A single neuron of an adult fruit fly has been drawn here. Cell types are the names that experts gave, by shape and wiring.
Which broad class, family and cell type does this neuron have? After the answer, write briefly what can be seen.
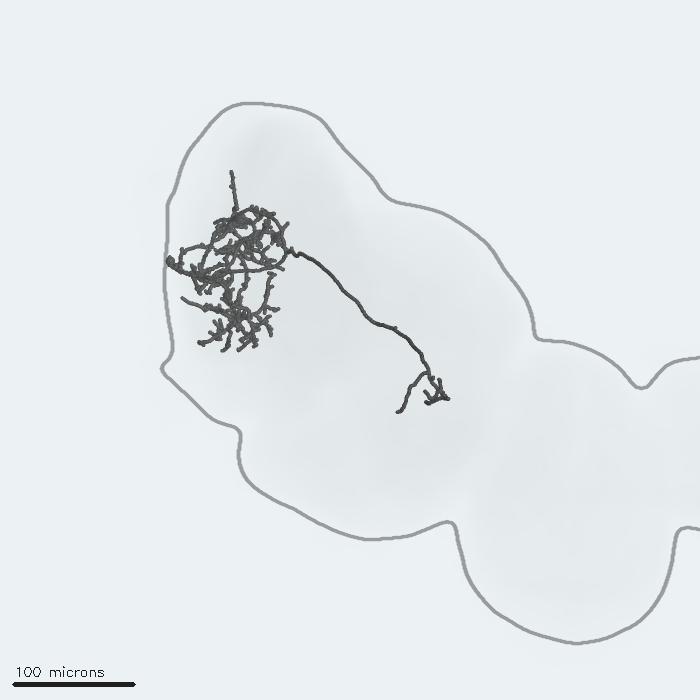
It is a central-brain intrinsic neuron. The family is hemilineage VLPa1_medial. The cell type is CB1085. From left to right in the picture it spans about 250 microns. In this view it is about as wide as it is tall.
